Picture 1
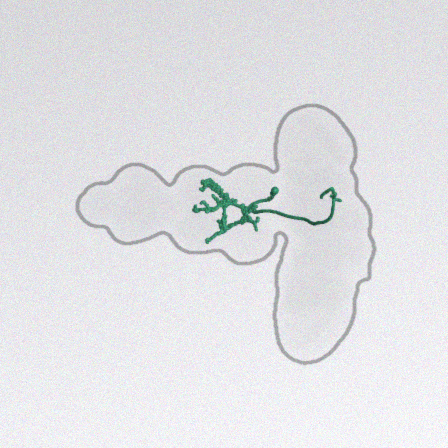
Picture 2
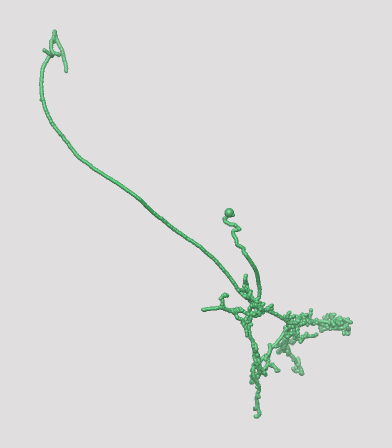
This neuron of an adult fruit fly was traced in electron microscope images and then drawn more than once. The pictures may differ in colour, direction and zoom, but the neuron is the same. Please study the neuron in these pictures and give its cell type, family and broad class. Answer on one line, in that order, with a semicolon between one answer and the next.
AN08B061; hemilineage 08B; ascending neuron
